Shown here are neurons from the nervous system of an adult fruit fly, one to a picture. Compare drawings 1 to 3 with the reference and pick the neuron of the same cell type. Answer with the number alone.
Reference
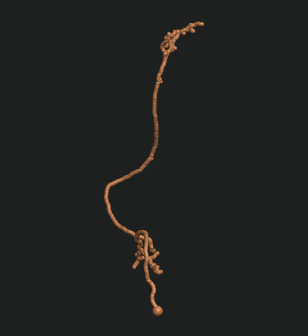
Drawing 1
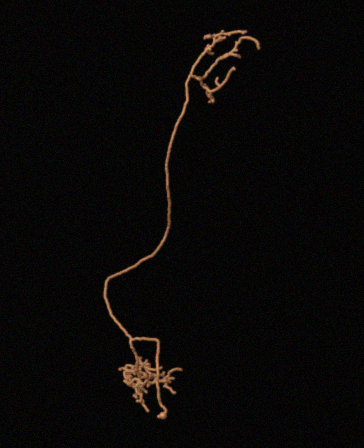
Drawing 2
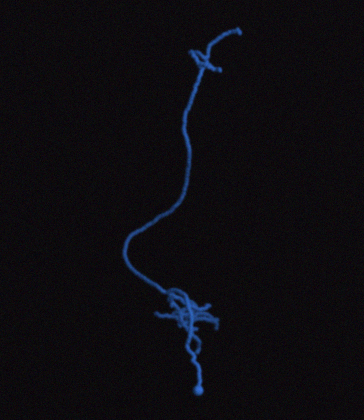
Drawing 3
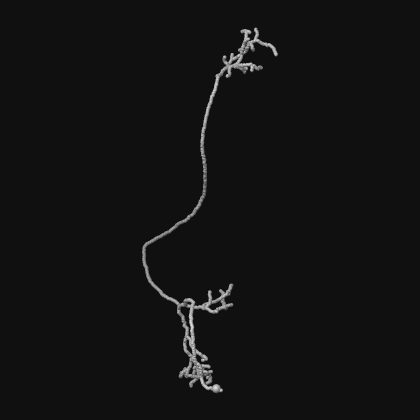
2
